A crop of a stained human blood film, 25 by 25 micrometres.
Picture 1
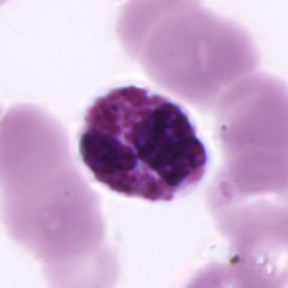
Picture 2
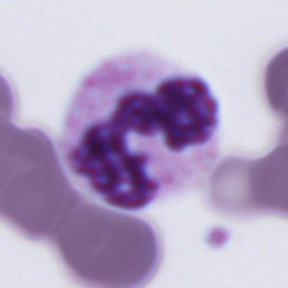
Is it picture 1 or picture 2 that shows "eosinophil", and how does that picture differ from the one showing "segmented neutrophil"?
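The eosinophil is in picture 1, the segmented neutrophil in picture 2. The granules differ most clearly: in the eosinophil, coarse reddish-purple granules pack the cytoplasm, whereas in the segmented neutrophil fine pinkish granules lie scattered through abundant, pale pink cytoplasm.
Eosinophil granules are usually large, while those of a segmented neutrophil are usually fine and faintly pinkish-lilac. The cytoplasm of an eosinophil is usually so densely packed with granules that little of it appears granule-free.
The eosinophil nucleus has two lobes lying side by side, left and right, with a pale cleft between them; the nucleus of the segmented neutrophil has lobes joined in a curved, S-like chain.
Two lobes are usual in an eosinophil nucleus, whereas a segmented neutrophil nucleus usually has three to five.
In both cells the chromatin is dark purple and clumped, dense in the eosinophil and coarse in the segmented neutrophil.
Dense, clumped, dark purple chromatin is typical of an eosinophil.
No nucleoli are visible in the segmented neutrophil.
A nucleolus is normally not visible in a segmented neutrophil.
Both outlines are smooth: the eosinophil is round to slightly oval and measures about 12 by 10 micrometres, and the segmented neutrophil is roughly round.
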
